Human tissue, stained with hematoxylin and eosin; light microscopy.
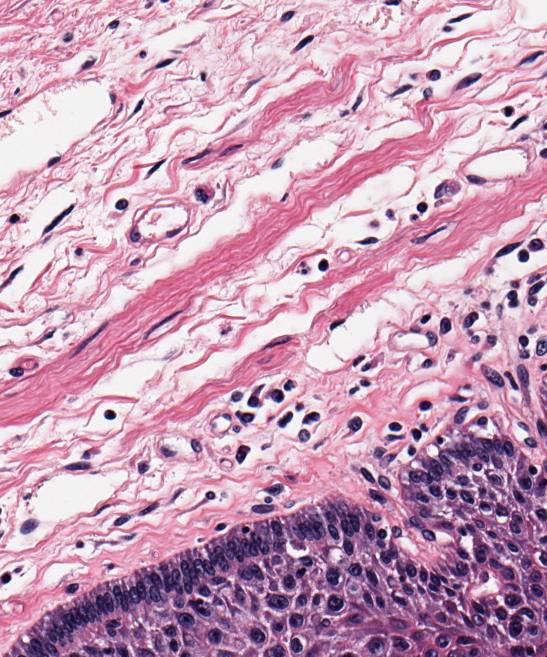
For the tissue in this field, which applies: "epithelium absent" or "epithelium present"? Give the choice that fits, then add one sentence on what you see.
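Epithelium present. A mass of closely packed dark-staining epithelial cells lies along the bottom and lower right of the field, with loose connective tissue filling the rest above it.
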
